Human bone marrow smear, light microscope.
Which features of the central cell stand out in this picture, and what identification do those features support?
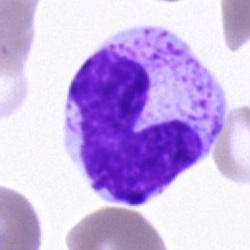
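A smooth edge bounds a rounded cell outline. A notch entering from the upper right indents the nucleus deeply. The chromatin is dark purple and coarsely clumped, and the cytoplasm is pale lilac-blue. The cell is a band neutrophil.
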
